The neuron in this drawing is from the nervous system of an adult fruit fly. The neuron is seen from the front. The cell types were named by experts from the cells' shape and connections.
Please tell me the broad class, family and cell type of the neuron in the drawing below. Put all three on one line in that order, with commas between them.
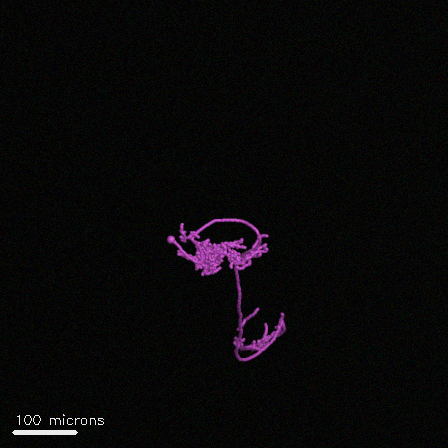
descending neuron, hemilineage MD3, DNg59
